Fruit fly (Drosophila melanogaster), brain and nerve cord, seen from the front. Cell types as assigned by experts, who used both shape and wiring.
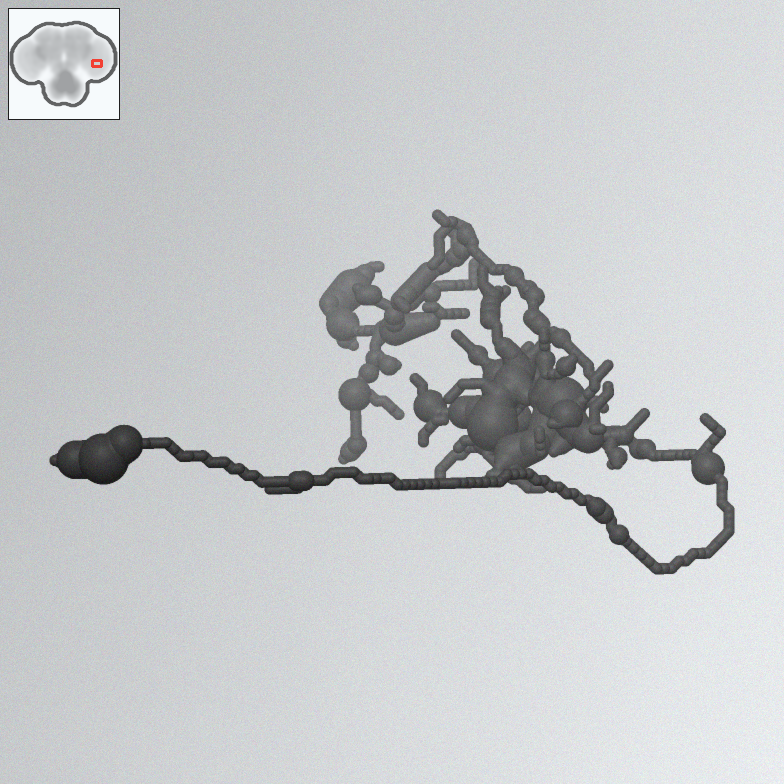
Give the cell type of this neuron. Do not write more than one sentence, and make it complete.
As its cell type, this neuron has Mi4.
